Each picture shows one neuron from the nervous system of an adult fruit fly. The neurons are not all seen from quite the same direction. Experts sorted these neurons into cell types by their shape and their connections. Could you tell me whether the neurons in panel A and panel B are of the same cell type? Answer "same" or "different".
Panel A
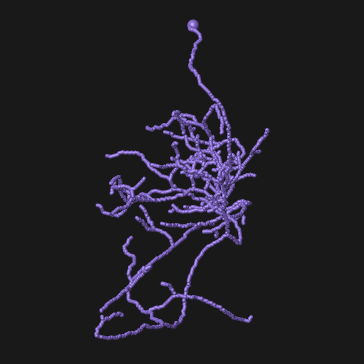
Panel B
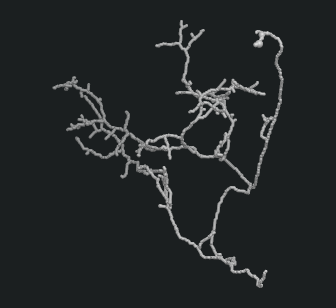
same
